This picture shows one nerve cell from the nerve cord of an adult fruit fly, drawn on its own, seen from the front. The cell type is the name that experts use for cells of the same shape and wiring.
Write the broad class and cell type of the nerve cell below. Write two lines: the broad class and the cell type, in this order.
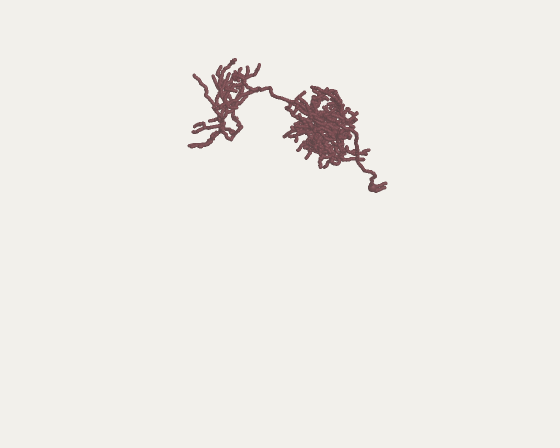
nerve-cord intrinsic neuron
INXXX440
